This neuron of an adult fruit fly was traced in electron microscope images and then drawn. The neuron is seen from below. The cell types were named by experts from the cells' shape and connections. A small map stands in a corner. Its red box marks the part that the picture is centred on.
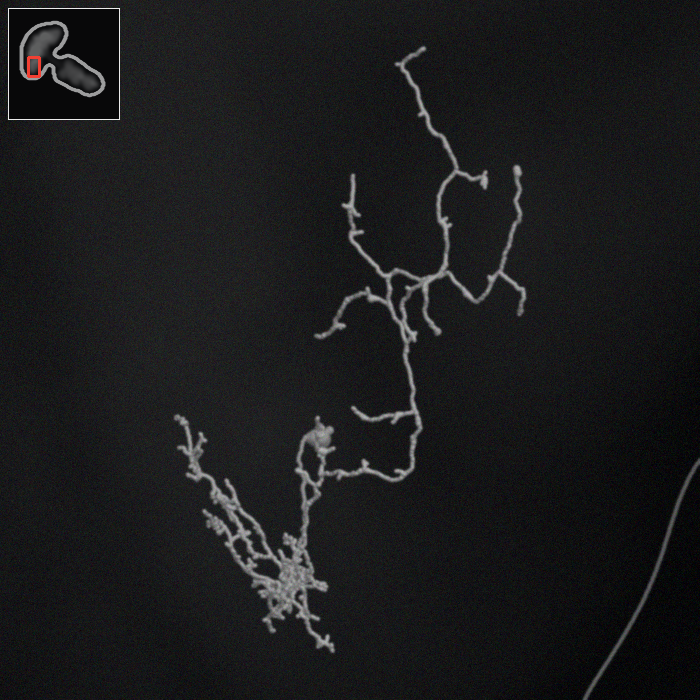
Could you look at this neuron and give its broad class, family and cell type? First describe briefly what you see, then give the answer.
It lies in the brain. Dozens of branch ends can be seen. This is an optic-lobe intrinsic neuron. Its family is Cm. Its cell type is Cm10.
